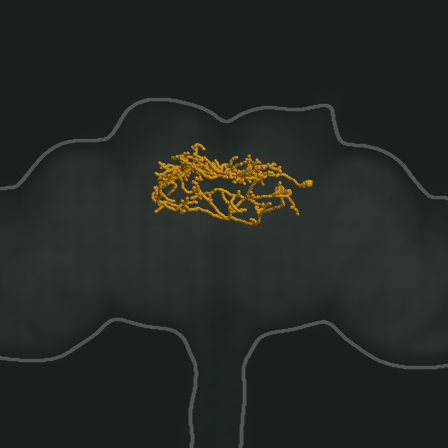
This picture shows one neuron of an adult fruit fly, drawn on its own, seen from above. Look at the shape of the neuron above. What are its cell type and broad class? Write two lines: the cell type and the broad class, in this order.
GNG252
central-brain intrinsic neuron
